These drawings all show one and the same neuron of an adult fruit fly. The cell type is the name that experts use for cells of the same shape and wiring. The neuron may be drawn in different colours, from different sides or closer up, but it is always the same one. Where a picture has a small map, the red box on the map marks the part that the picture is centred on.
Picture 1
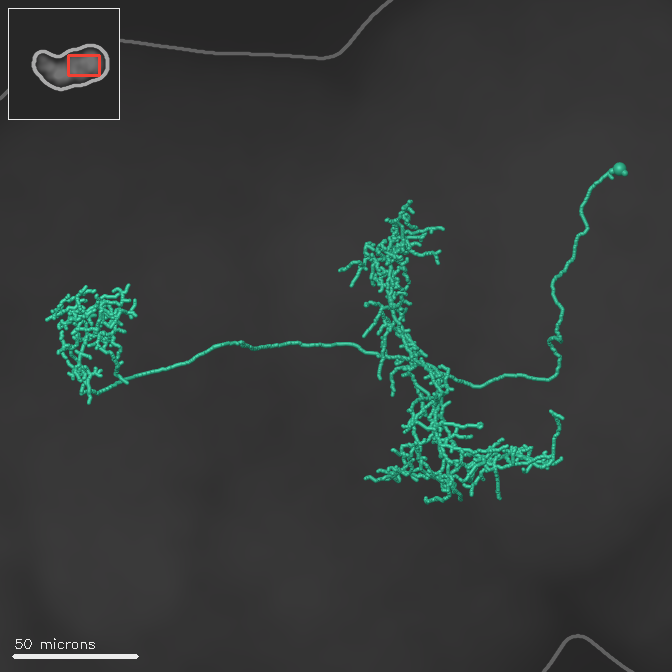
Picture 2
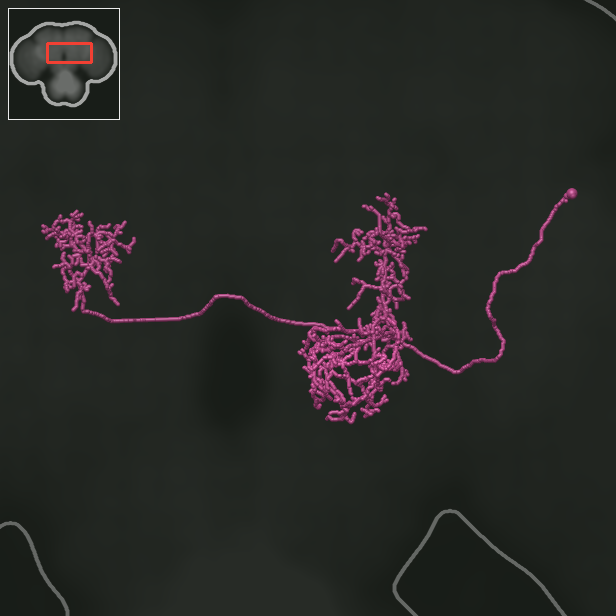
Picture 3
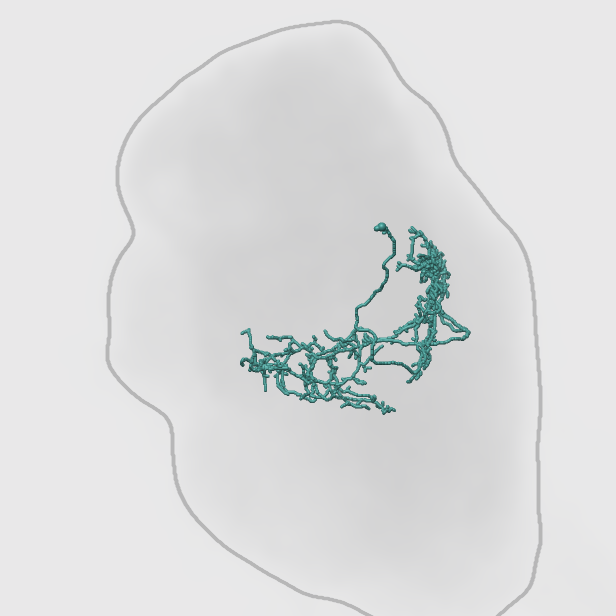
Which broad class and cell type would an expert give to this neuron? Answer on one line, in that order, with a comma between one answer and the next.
central-brain intrinsic neuron, PS171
